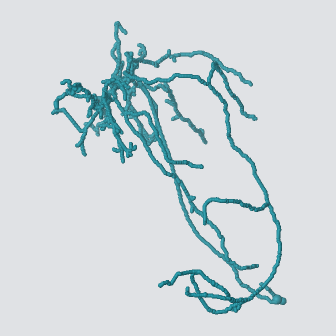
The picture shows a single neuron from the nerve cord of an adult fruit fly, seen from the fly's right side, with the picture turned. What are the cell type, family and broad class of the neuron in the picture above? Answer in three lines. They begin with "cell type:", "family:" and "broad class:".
cell type: IN12B051
family: hemilineage 12B
broad class: nerve-cord intrinsic neuron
